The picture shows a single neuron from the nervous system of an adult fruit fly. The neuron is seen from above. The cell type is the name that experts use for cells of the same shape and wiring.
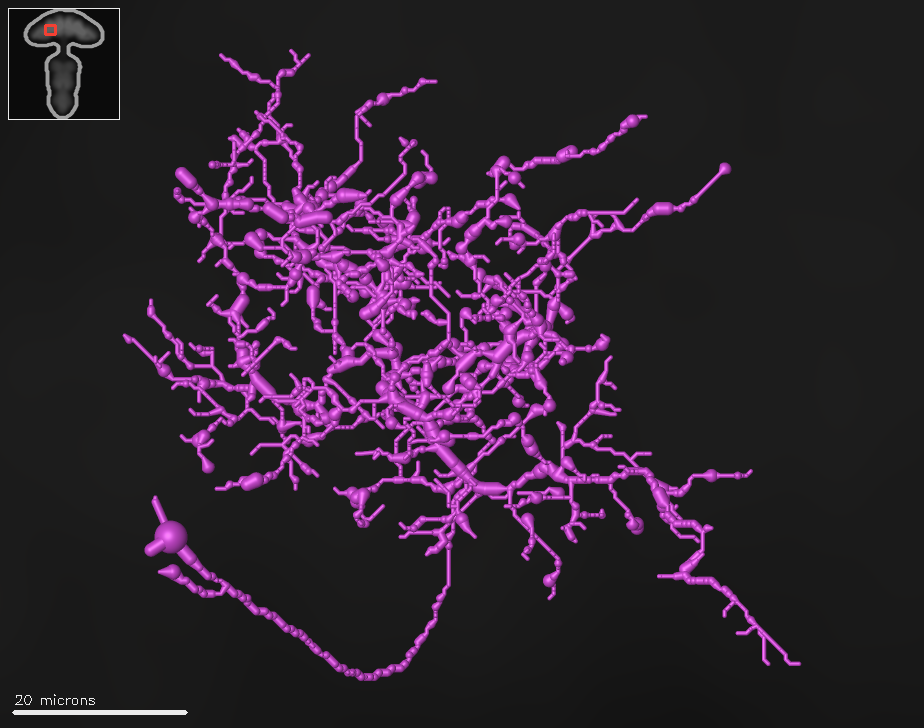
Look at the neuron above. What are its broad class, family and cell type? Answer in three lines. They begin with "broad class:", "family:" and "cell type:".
broad class: central-brain intrinsic neuron
family: hemilineage VPNp&v1_posterior
cell type: LHPV2a1_e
